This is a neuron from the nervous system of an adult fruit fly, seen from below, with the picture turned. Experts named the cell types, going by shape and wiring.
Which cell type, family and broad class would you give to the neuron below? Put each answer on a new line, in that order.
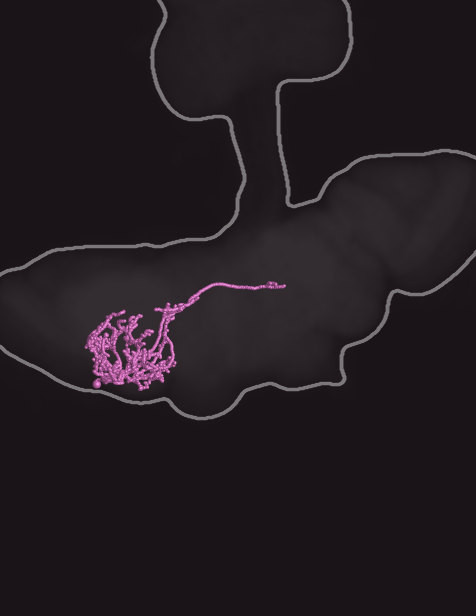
AVLP176_b
hemilineage VLPl2_medial
central-brain intrinsic neuron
